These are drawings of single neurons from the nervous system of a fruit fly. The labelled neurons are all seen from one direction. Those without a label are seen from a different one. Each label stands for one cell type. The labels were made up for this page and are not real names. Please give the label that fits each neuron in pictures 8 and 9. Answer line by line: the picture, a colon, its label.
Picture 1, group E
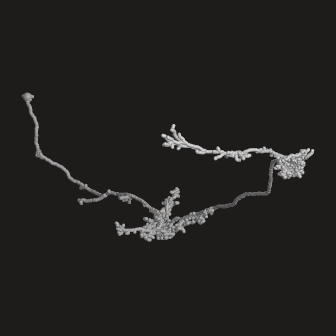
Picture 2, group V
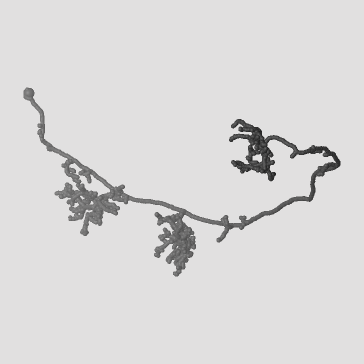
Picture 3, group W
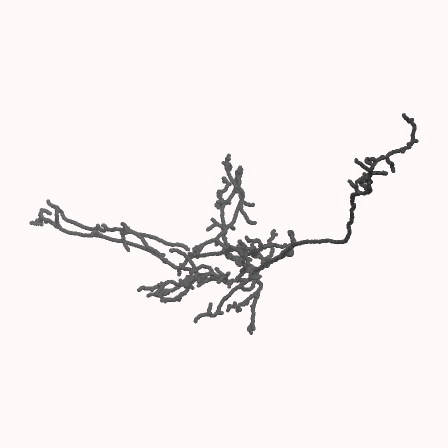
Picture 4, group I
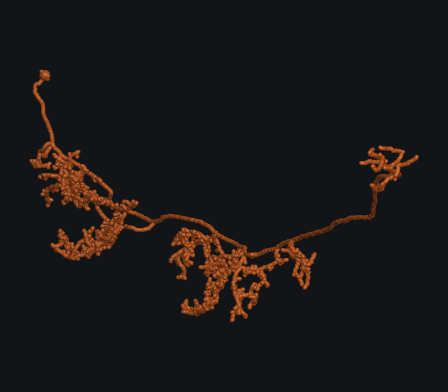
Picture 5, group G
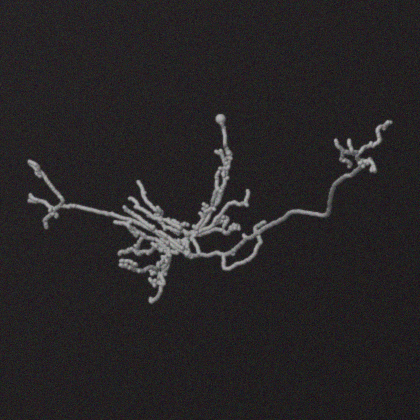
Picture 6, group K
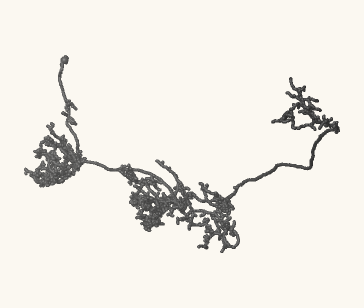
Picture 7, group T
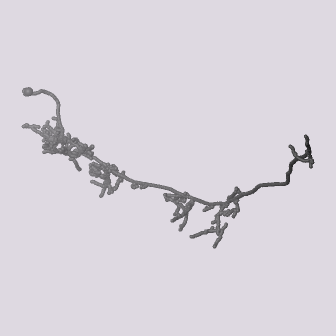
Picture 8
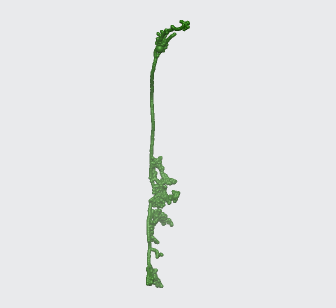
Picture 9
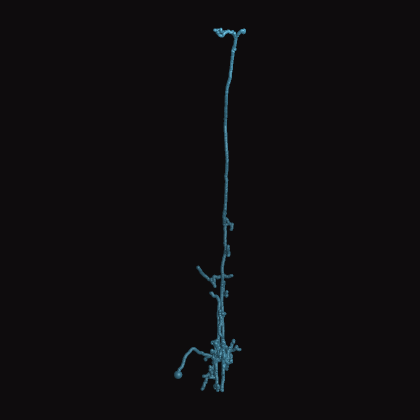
8: group I
9: group G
